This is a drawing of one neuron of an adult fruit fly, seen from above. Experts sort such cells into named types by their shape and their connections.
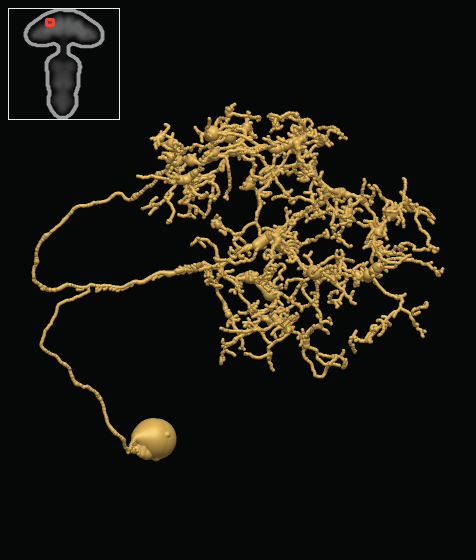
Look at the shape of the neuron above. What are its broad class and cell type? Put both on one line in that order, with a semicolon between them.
central-brain intrinsic neuron; CB2365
